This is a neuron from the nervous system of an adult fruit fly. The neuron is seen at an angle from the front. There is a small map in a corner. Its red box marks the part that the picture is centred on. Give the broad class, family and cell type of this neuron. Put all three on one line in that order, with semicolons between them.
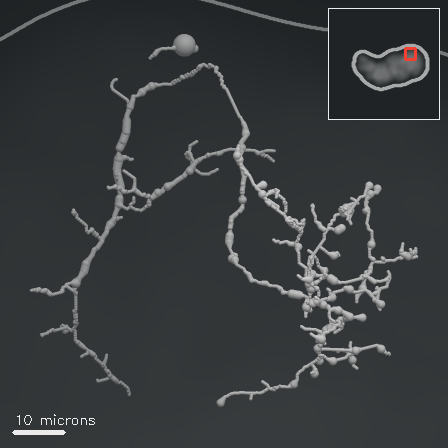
central-brain intrinsic neuron; hemilineage LHd2; SLP308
